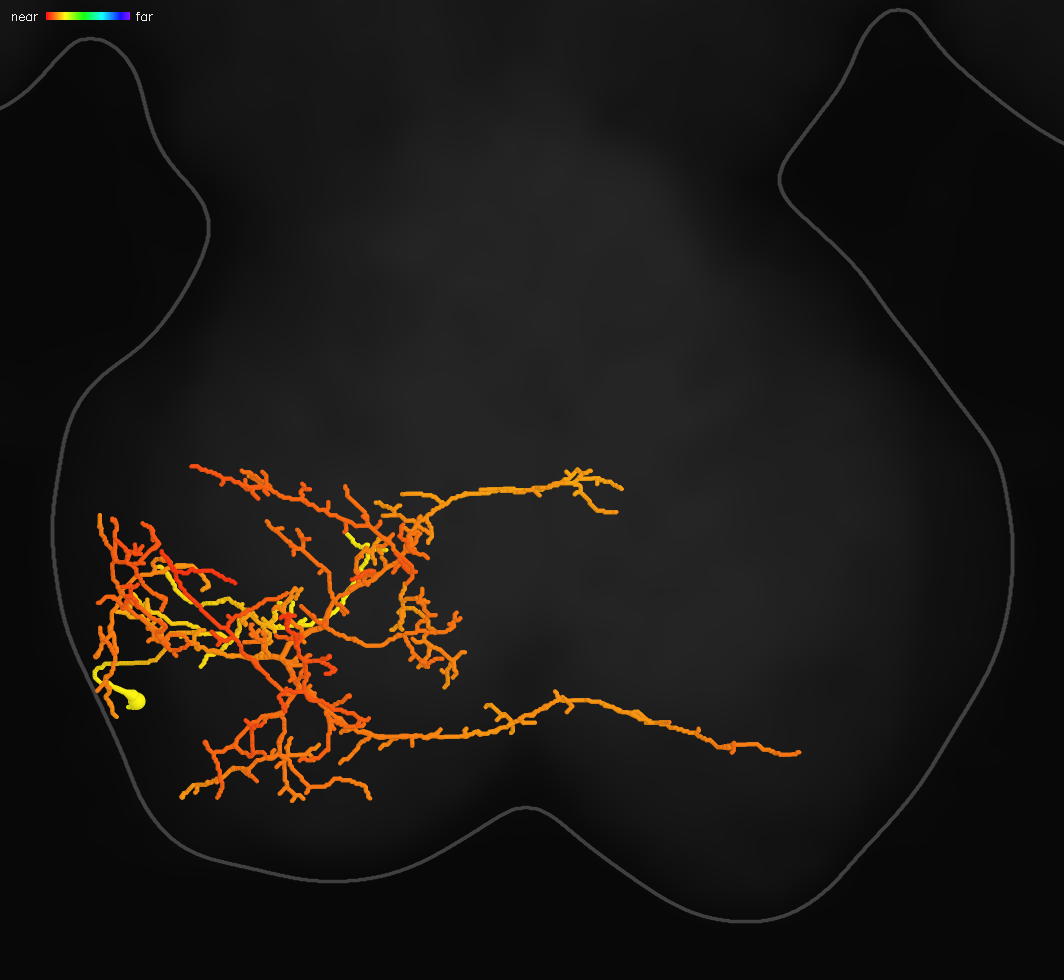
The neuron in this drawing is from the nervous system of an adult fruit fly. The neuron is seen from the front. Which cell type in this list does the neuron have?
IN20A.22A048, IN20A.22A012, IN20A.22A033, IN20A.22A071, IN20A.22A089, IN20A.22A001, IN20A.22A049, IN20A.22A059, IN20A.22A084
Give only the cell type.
IN20A.22A012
